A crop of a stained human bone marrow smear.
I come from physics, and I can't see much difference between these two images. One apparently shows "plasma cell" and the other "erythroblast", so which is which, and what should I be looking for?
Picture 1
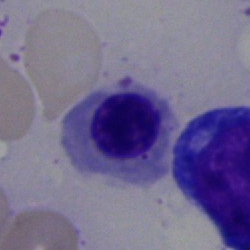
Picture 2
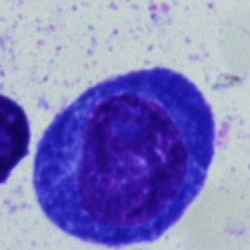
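You've got an erythroblast in picture 1 and a plasma cell in picture 2. The quickest difference is the cytoplasm: it is pale grey-blue in the erythroblast and deep blue in the plasma cell.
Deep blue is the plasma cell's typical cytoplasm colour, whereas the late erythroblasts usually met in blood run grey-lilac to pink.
Shape differs too. The erythroblast's outline is irregular and somewhat angular, while the plasma cell is oval, with a smooth outline and no projections. The erythroblast's chromatin is dense and dark purple, with no nucleolus to be seen. The plasma cell's chromatin looks mottled rather than evenly smooth.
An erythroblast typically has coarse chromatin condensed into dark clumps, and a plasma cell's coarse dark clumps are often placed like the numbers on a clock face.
Neither cell shows distinct granules. At the edges, a larger, deeply blue nucleated cell is cut off on the right of picture 1. Part of another darkly stained cell is cut off on the left of picture 2.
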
